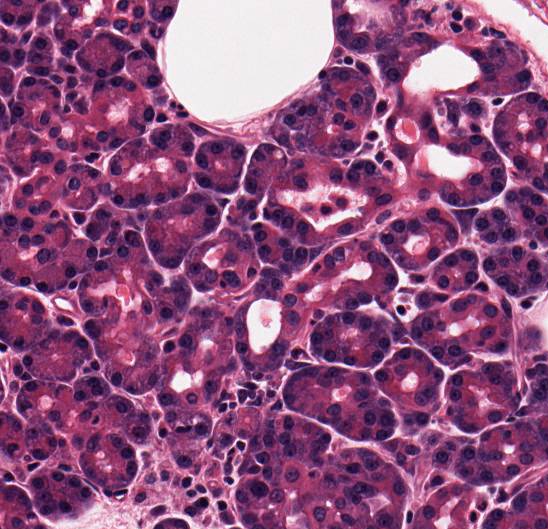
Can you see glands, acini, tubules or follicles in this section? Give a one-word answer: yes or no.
Yes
